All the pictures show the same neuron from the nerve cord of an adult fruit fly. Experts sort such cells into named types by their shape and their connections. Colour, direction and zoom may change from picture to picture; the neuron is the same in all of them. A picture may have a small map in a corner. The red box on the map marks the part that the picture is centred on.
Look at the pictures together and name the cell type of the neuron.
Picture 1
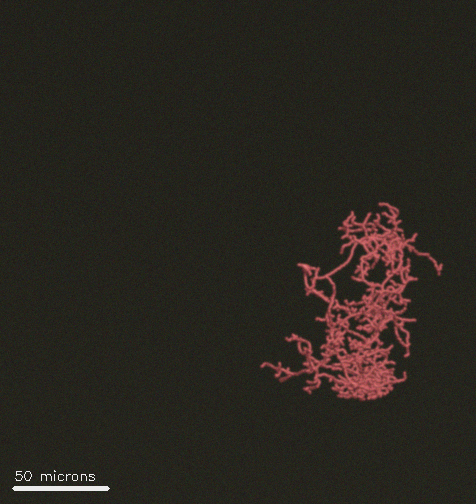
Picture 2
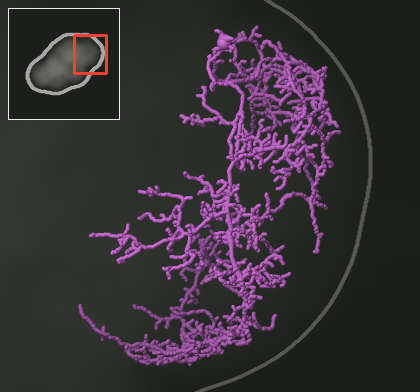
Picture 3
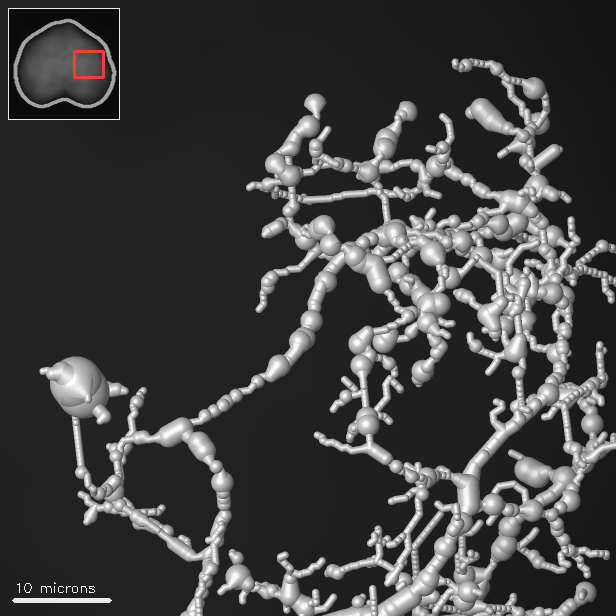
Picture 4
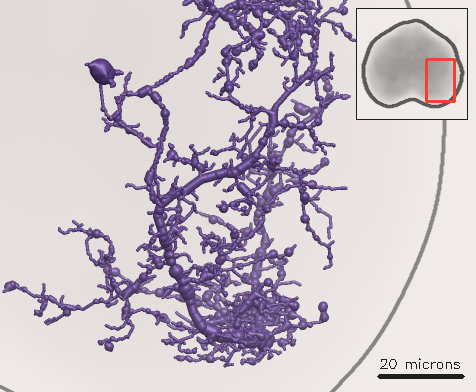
IN08A010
